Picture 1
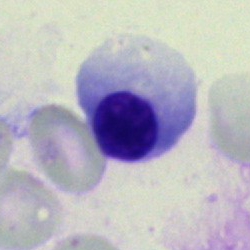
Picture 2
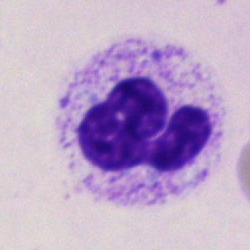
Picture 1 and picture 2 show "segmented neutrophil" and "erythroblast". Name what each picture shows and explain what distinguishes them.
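Erythroblast: picture 1. Segmented neutrophil: picture 2. Cytoplasm: in picture 1 pale blue and covering more of the cell than the nucleus; in picture 2 a moderate band on all sides of the nucleus, with granules that leave the nuclear outline clearly visible.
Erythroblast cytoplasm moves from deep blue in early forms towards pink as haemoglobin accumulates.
Outline: picture 1 rounded; picture 2 roughly round, edge slightly ragged from granules. Chromatin: dense and dark purple in both; picture 2 with a few small paler spots.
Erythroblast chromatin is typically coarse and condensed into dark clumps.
Nucleolus: none distinct in picture 1. Red cells: one touches the lower-left edge of the erythroblast; in picture 2 part of one shows at the right edge, not touching the neutrophil.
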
